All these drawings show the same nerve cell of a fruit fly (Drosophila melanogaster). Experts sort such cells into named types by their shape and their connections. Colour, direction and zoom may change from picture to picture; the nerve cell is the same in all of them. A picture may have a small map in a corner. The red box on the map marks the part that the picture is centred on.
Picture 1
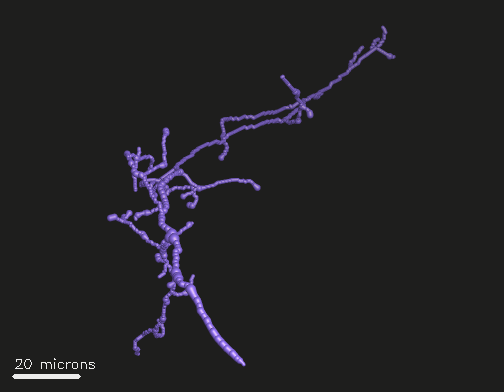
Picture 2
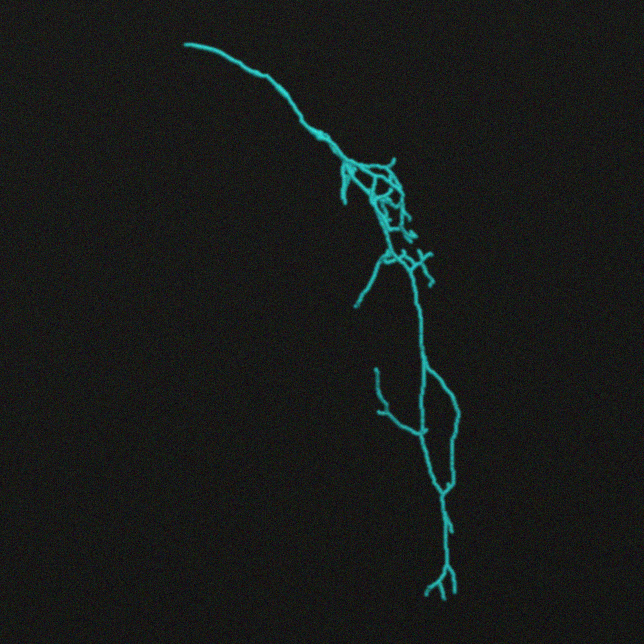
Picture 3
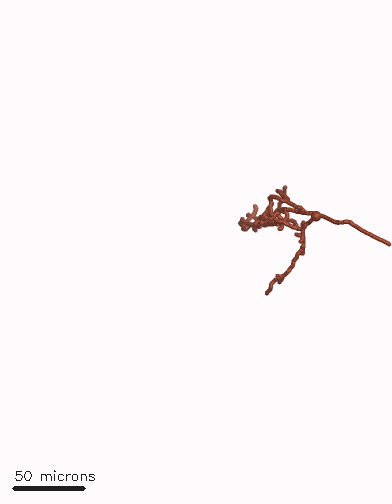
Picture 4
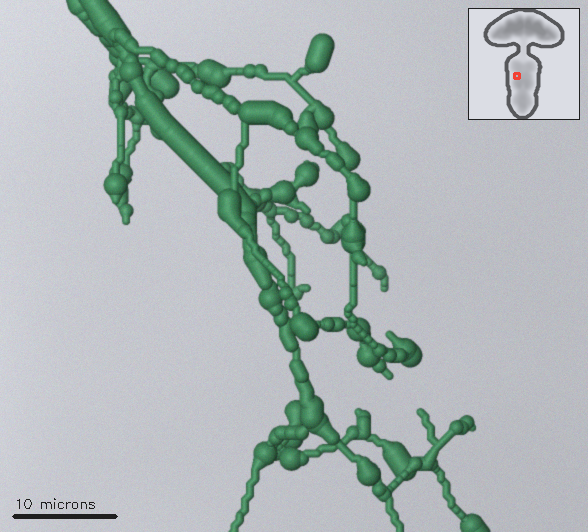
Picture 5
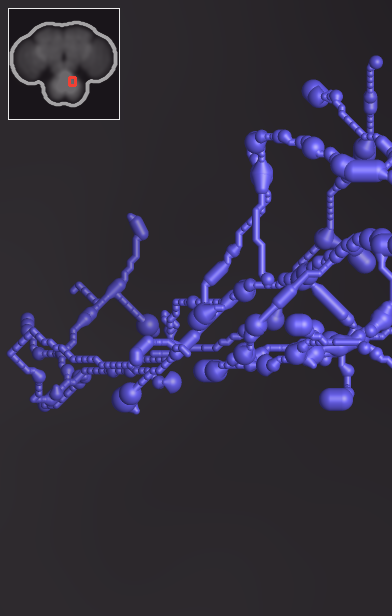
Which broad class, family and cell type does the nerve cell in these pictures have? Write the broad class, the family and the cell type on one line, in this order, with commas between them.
sensory neuron entering the nerve cord, class mechanosensory proprioceptive, SNpp04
